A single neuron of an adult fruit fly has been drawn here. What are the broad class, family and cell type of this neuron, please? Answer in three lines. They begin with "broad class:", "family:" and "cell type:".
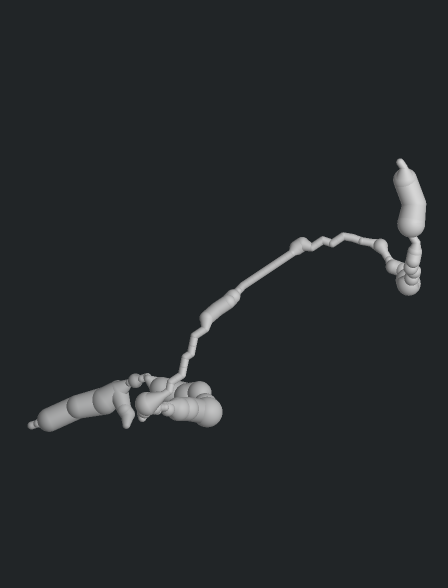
broad class: photoreceptor or other optic-lobe sensory neuron
family: class visual
cell type: R8y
